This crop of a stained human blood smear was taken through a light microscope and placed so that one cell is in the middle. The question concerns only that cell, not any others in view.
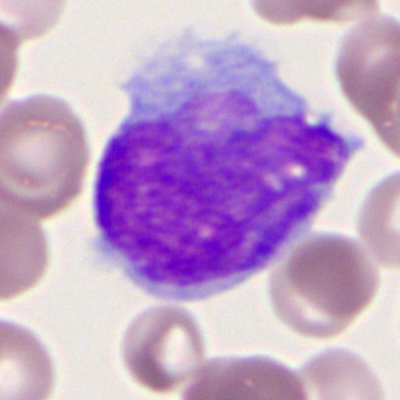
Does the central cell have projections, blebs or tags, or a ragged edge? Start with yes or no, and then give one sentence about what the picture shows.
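Yes. The upper edge of the cytoplasm is frayed into fine, ragged projections.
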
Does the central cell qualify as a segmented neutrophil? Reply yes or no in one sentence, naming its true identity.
No, mark the middle cell as a monocyte, not a segmented neutrophil.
